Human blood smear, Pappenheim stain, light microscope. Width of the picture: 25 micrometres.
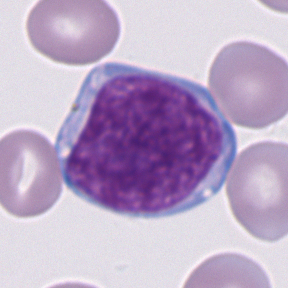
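Myeloblast in a stained smear of human peripheral blood. First, the nucleus forms a single rounded mass with no lobes. Second, its chromatin is mottled with darker and lighter purple patches. Third, no distinct nucleolus can be made out. Finally, the cytoplasm shows no granules.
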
